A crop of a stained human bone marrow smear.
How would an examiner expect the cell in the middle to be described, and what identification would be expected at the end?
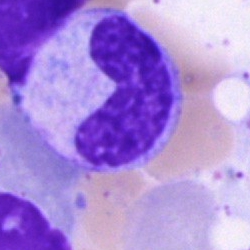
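Round, smooth outline. Nucleus kidney-shaped, deep indentation facing left. Nucleus pressed against right side of cell. No nucleoli visible. Cell: band neutrophil.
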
